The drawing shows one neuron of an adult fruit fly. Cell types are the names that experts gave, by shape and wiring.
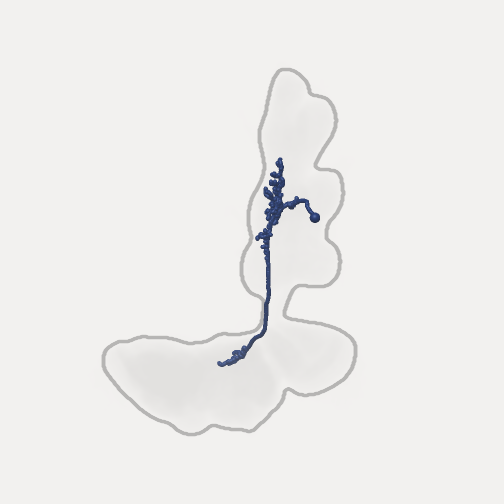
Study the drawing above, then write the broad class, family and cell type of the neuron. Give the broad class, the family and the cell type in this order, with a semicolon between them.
ascending neuron; hemilineage 06B; AN06B068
